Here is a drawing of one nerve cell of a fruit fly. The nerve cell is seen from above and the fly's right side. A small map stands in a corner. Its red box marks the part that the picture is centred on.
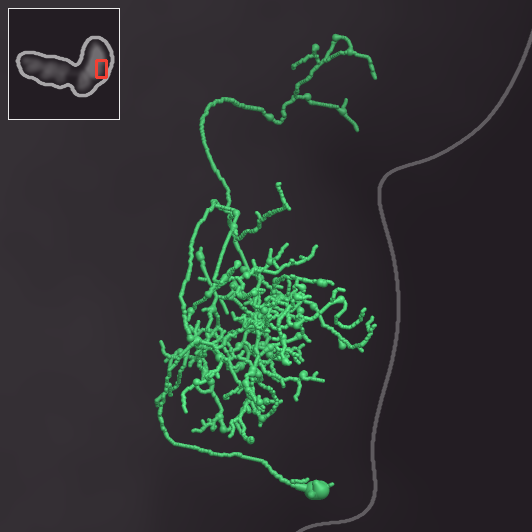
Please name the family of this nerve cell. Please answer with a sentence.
The family is hemilineage ALv2.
